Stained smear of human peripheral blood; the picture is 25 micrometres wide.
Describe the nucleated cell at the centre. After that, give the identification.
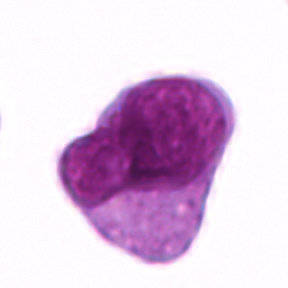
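The outline is irregular and somewhat angular rather than round. A deep cleft folds the nucleus, setting off a smaller lobe on its left side. Its chromatin is finely lacy and stranded, not coarsely clumped. Only sparse, very fine purplish granules lie in the cytoplasm. This cell is an atypical promyelocyte.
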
